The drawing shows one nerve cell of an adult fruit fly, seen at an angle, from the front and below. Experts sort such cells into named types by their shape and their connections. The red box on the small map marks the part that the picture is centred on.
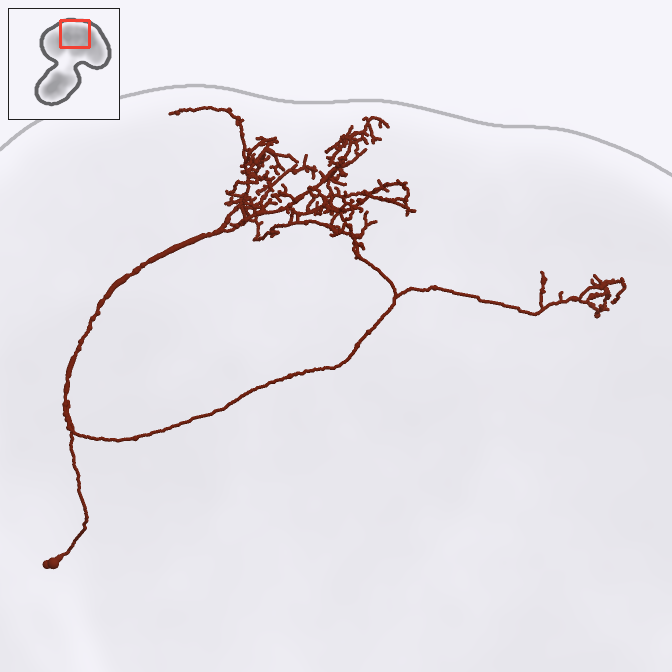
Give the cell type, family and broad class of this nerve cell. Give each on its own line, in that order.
SMP568_d
hemilineage VLPl&p1_posterior
central-brain intrinsic neuron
